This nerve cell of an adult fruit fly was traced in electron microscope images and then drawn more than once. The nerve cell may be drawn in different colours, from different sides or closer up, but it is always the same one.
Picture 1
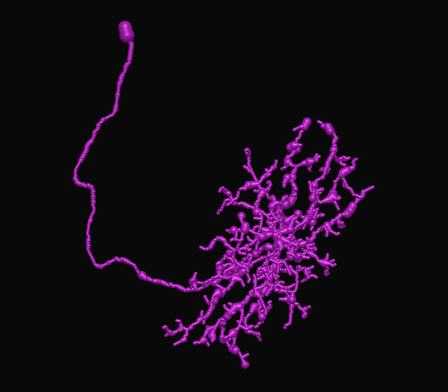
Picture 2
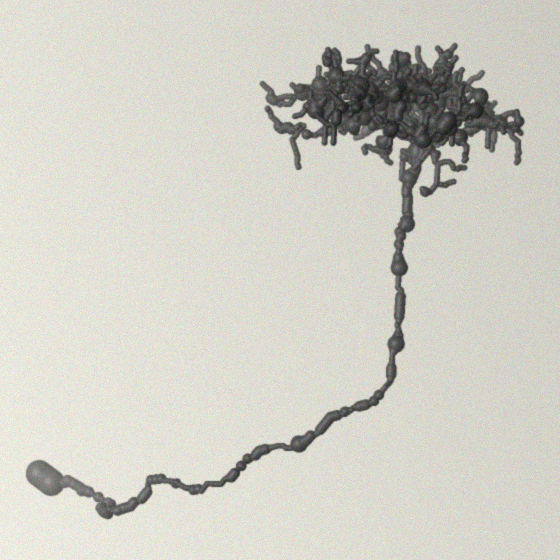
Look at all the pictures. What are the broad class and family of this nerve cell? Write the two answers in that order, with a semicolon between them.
optic-lobe intrinsic neuron; Li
